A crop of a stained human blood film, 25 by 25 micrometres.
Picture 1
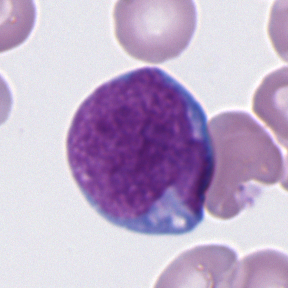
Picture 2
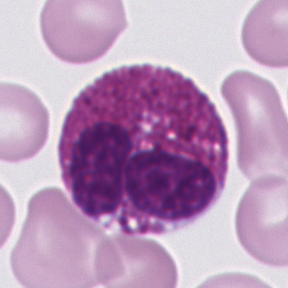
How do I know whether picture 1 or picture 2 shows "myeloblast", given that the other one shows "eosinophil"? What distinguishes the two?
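A myeloblast appears in picture 1 and an eosinophil in picture 2. In size the two are close: the myeloblast measures about 15 by 13 micrometres, the eosinophil about 15 micrometres across. The myeloblast's outline is smooth and round to slightly oval, with no surface projections, whereas the eosinophil's outline is round.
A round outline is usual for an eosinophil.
The nuclei differ: the myeloblast's nucleus fills about 80% of the cell's area, while the eosinophil's nuclear lobes sit in the lower half of the cell, with dark purple, coarsely clumped chromatin and no nucleolus visible in either lobe.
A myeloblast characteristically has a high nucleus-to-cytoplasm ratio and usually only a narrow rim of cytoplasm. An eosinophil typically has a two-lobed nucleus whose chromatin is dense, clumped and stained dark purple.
The myeloblast's cytoplasm stains blue, has a paler zone against the nucleus at the lower right and contains no visible granules.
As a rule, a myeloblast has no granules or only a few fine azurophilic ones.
In the eosinophil, small clear spots lie in the cytoplasm just above and just below the nuclear lobes. A red cell touches the myeloblast at its right edge and the eosinophil at its lower edge.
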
